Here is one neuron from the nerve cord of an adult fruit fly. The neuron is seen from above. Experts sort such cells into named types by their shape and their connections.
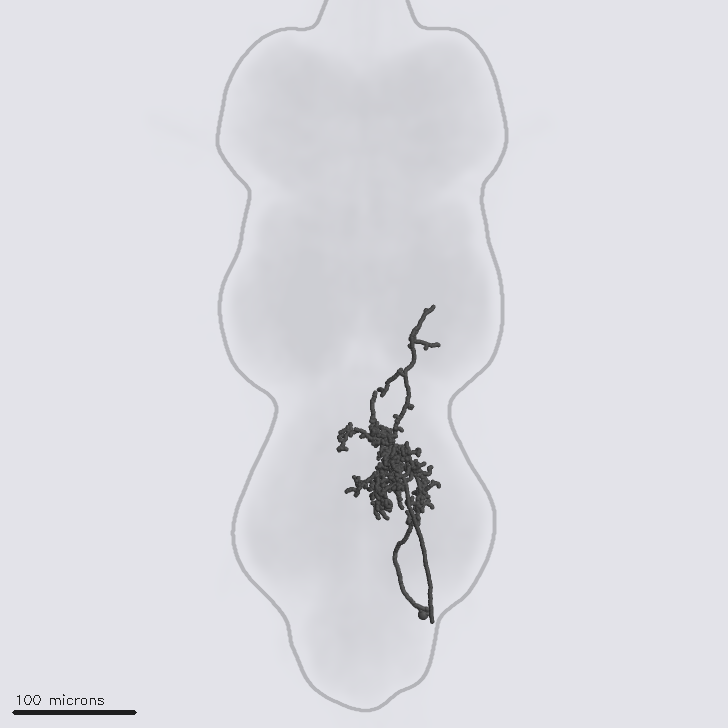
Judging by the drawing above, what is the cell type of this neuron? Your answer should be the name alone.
MNad31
